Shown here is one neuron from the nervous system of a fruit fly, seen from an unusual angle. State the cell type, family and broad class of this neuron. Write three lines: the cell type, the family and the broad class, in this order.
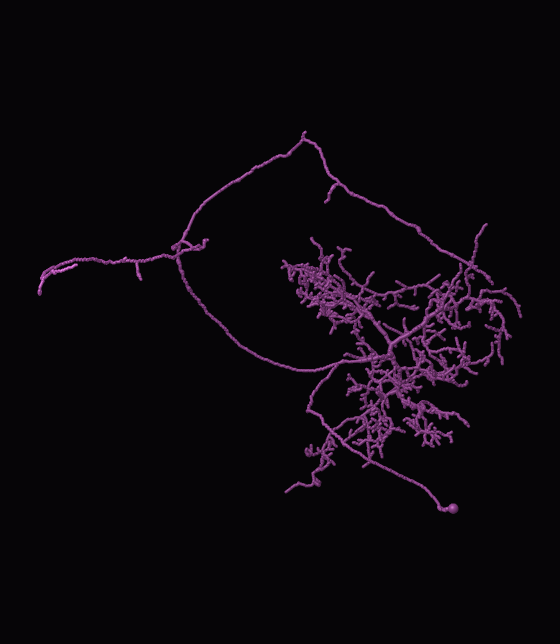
AVLP452
hemilineage LALv1_ventral
central-brain intrinsic neuron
